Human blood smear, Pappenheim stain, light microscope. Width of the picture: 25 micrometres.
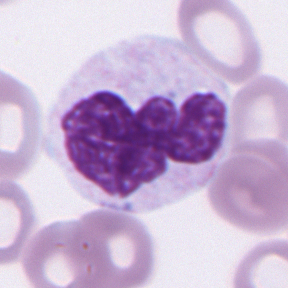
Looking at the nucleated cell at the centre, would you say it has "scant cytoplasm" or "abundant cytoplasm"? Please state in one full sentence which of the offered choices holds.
There is abundant cytoplasm around the nucleus of this cell.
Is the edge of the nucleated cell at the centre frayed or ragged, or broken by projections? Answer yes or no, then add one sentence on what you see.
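No. The cell outline is round and smooth.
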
